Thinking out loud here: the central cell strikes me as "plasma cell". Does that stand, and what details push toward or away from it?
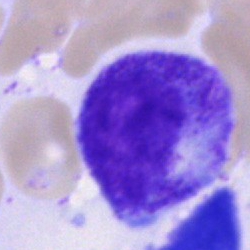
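Begin with the chromatin, which looks finely granular and deep purple. That fine chromatin decides it: this is a promyelocyte, and plasma cell does not fit.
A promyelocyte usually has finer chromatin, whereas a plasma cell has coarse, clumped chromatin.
The nucleus fills most of the cell, and no vacuoles are seen. One thing would suit a plasma cell: a pale area on the right side of the cell, next to the dark nucleus.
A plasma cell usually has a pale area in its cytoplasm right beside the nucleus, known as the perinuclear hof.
Here it does not outweigh the fine chromatin.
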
